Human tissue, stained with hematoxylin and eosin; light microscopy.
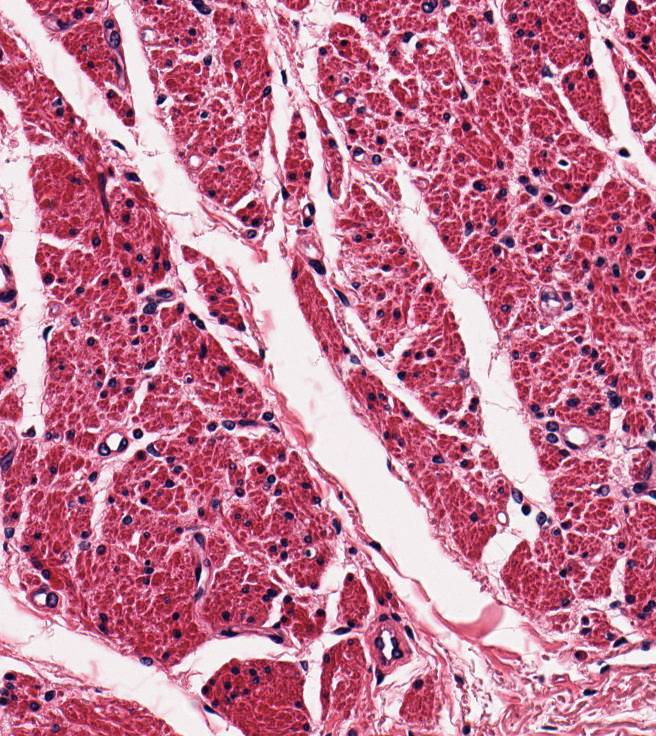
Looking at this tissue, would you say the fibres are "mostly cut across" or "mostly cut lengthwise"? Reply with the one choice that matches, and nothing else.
Mostly cut across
